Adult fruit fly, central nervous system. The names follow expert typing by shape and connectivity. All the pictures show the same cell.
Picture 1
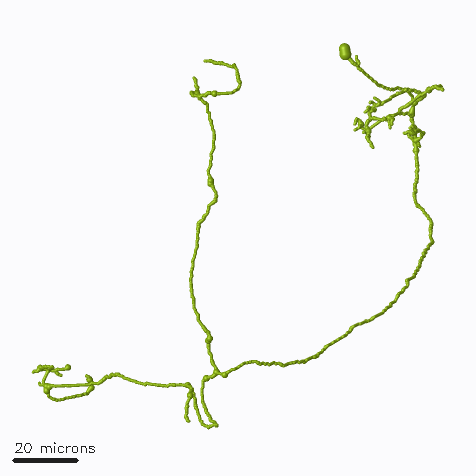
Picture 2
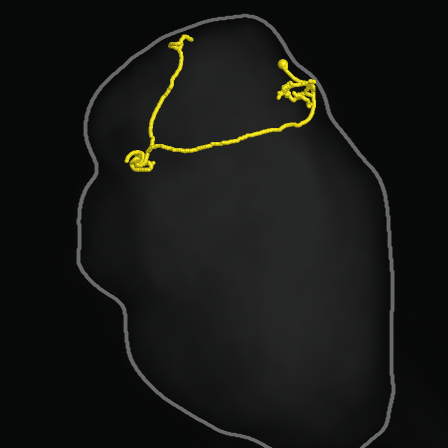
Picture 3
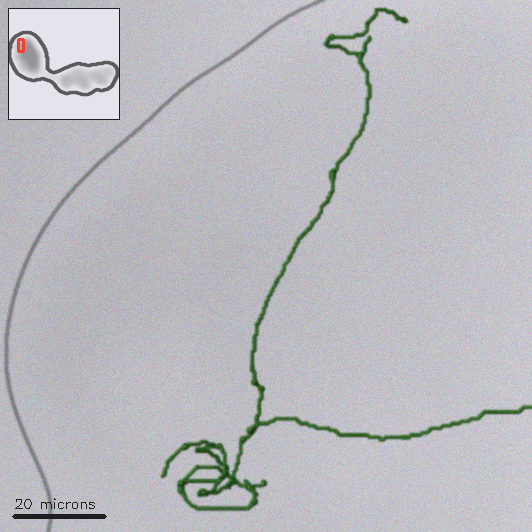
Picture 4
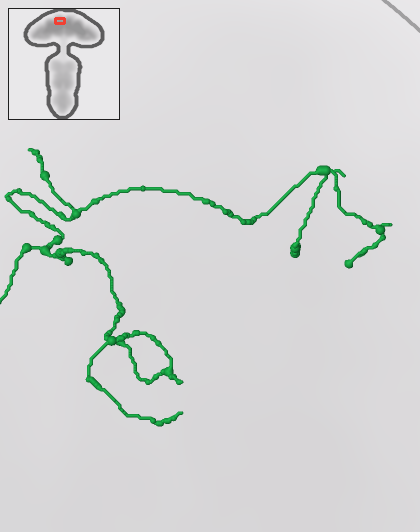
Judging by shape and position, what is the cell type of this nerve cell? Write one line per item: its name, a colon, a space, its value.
cell type: KCab-s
